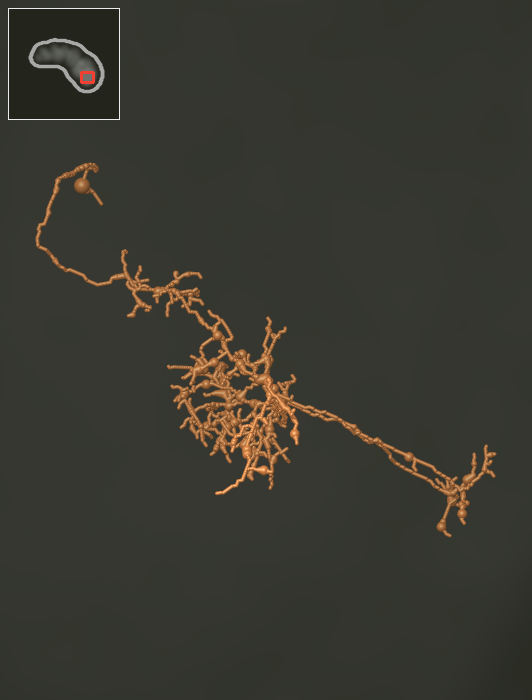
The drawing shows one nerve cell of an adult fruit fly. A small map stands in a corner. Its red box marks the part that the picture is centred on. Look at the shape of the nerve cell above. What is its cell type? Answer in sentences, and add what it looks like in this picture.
Its cell type is Y11. This is an optic-lobe intrinsic neuron. The cell body is at the upper left of the picture. The picture shows dozens of branch ends.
